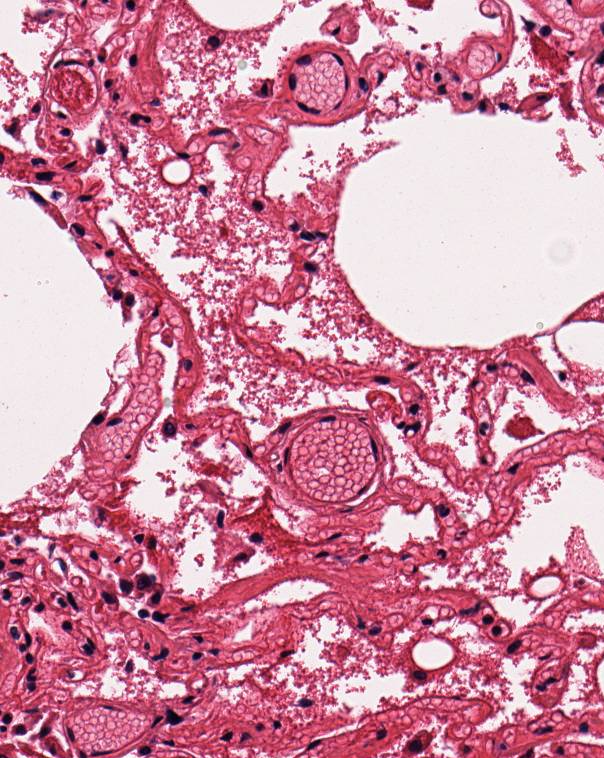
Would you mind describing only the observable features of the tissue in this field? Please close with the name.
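It's a meshwork of thin branching walls around open spaces, and the walls crowd together toward the bottom edge. Cells lining them carry dark, flattened, elongated nuclei. Scattered about, for instance at upper centre and lower right, are several small, sharply round clear holes, each with a thin pink rim. This is lung.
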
